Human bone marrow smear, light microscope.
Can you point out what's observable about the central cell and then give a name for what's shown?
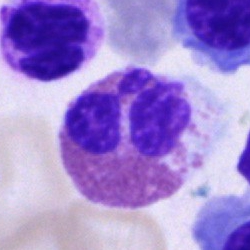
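Nuclear lobes: upper half of cell. Chromatin: dark purple, coarsely clumped. Nucleoli: none visible. Cytoplasm: pinkish-lilac, not blue. Cell: eosinophil.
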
